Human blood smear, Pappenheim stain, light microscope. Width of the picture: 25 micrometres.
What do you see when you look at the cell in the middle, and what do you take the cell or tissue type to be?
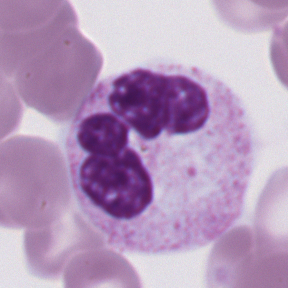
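Take a moment with the outline, which is round and smooth. The nuclear lobes follow an arc along the upper and left part of the cell, and no nucleoli are visible in them. Many fine pink-violet granules are scattered all through the cytoplasm. What you have here is a segmented neutrophil.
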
